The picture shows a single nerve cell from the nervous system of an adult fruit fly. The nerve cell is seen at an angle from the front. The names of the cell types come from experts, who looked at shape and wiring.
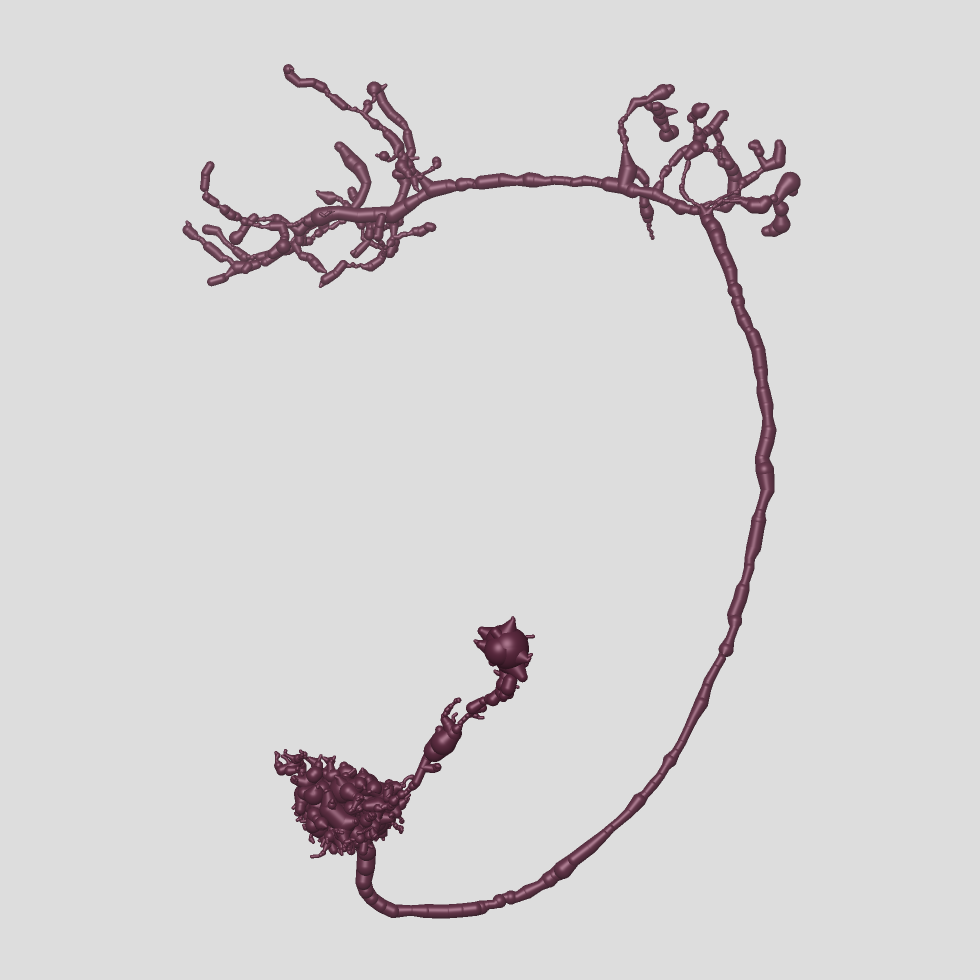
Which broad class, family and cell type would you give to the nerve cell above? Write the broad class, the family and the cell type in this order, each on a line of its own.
central-brain intrinsic neuron
class ALPN
DC1_adPN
